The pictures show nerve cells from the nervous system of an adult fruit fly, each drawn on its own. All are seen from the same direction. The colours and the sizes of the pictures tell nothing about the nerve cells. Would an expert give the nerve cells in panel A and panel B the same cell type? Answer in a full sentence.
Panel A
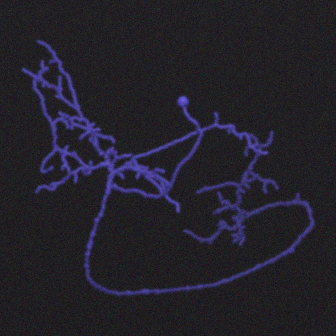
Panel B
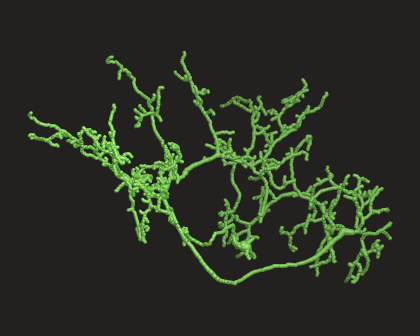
They are of different cell types.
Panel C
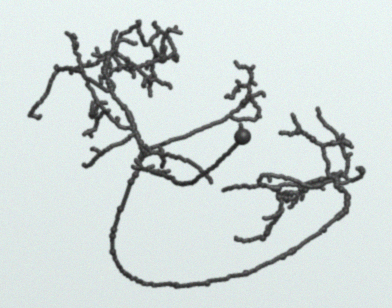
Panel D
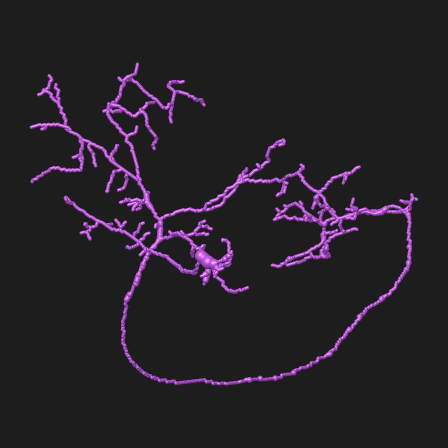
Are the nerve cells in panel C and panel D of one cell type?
They are of the same cell type.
